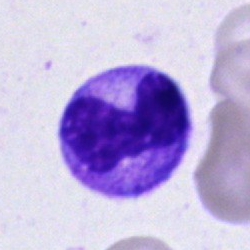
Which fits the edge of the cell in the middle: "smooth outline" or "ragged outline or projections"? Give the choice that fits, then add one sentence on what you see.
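Smooth outline. The cell outline is round and smooth.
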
